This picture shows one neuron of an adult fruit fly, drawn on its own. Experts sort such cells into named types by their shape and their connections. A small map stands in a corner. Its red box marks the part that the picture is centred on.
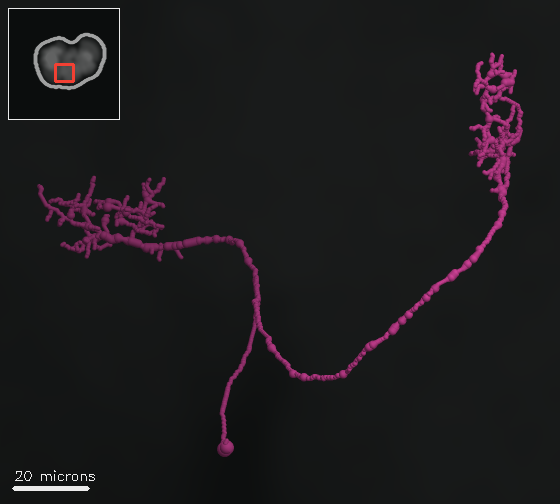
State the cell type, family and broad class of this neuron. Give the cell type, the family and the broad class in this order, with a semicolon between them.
LC9; hemilineage VPNd3; visual projection neuron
